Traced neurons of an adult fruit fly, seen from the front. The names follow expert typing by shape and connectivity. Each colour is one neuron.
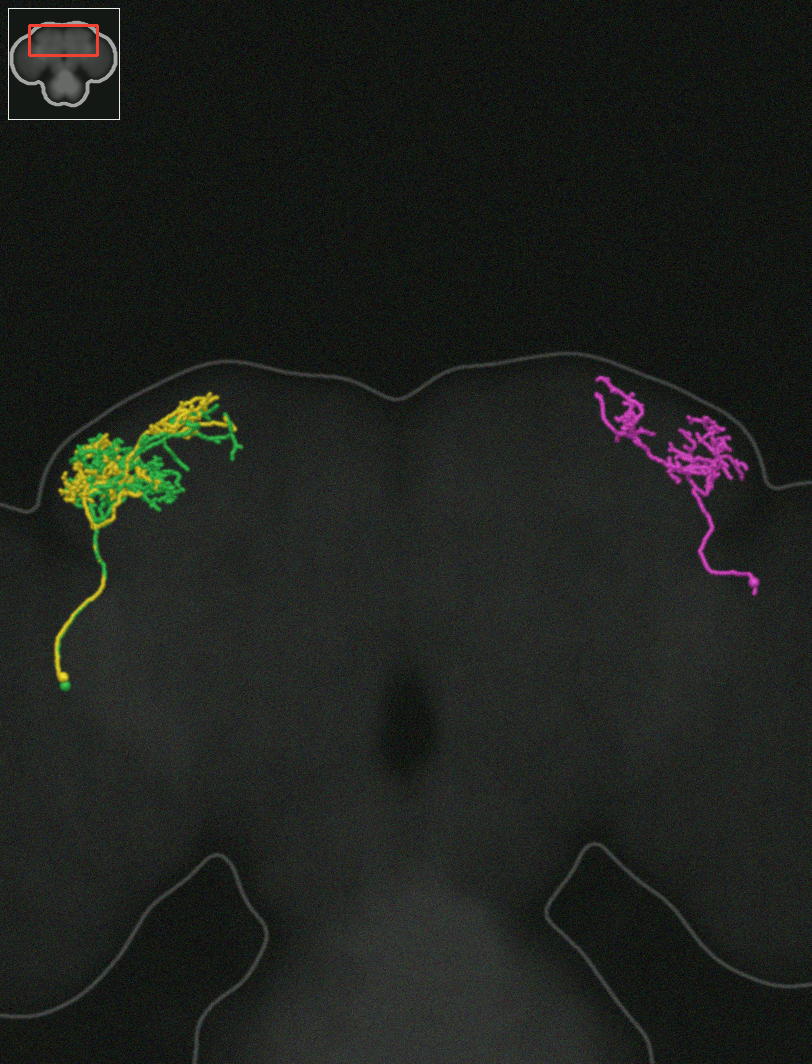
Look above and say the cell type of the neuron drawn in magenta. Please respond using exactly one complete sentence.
Included in the cell type CB1663 is this neuron.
